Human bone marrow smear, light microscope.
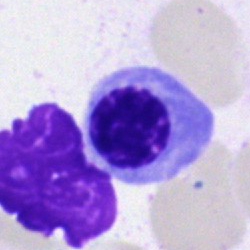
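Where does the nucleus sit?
Off-centre, toward the left side of the cell.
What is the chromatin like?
Dark and coarsely clumped.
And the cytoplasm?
Blue, with a wider rim to the right of the nucleus than to the left.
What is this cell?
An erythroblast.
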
